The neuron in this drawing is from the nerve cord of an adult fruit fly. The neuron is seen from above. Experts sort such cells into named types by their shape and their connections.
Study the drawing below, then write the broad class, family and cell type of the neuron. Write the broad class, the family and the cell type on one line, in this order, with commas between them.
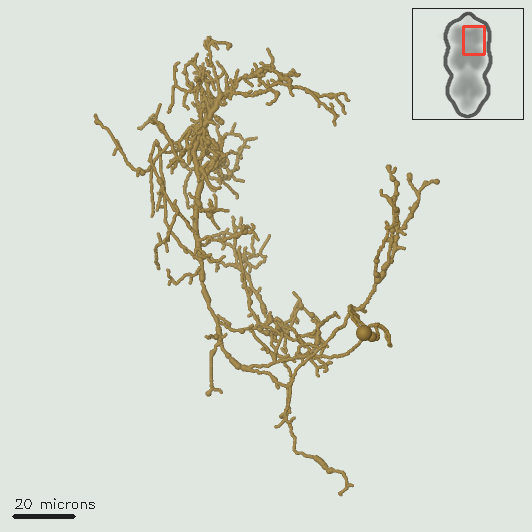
nerve-cord intrinsic neuron, hemilineage 11A, IN11A007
